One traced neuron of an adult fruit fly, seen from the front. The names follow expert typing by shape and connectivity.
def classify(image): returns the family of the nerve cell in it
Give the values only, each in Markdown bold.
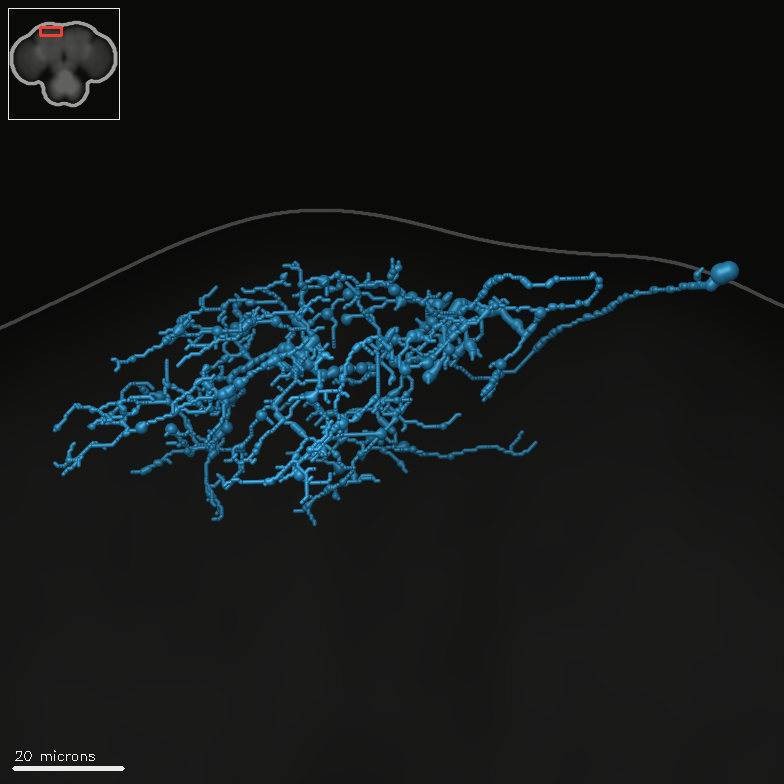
**hemilineage SLPpm3**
